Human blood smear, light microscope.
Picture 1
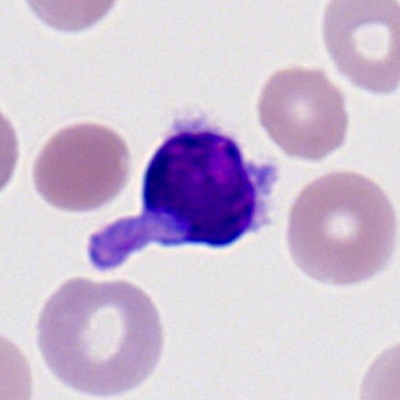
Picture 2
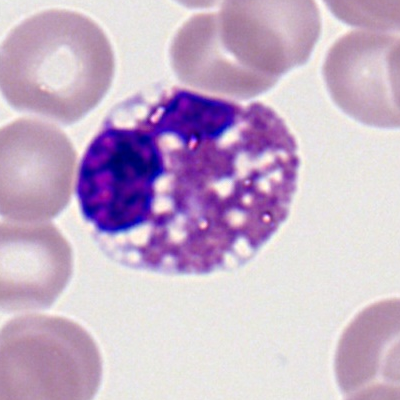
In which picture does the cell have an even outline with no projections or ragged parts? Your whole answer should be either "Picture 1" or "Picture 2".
Picture 2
